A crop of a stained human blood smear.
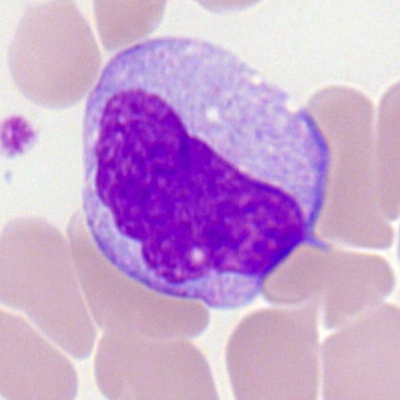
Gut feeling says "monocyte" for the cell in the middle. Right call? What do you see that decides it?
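What decides this cell are the few small clear vacuoles in its plentiful, pale grey-blue cytoplasm.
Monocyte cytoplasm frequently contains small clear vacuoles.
So the vacuoles speak for monocyte; the name fits. The nucleus is a single mass, not split into lobes.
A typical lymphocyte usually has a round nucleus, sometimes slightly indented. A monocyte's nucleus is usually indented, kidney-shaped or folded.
An unlobed mass could belong to either. The outline is roughly round with a smooth edge, and the only granules are fine, faint and dust-like. A small purple granular platelet lies apart, on the cell's left.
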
